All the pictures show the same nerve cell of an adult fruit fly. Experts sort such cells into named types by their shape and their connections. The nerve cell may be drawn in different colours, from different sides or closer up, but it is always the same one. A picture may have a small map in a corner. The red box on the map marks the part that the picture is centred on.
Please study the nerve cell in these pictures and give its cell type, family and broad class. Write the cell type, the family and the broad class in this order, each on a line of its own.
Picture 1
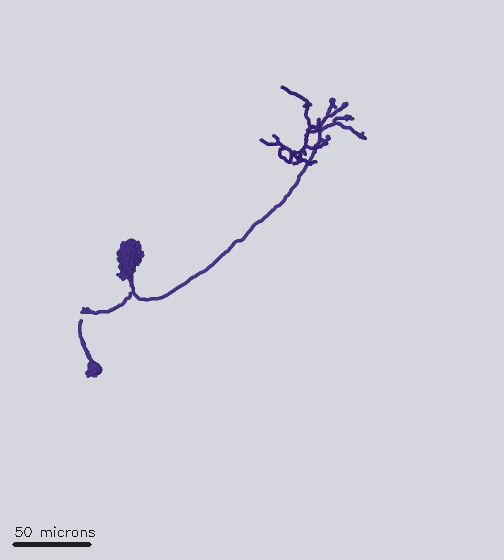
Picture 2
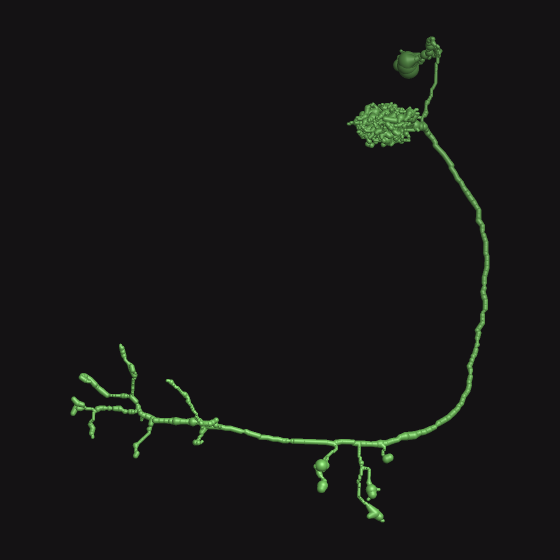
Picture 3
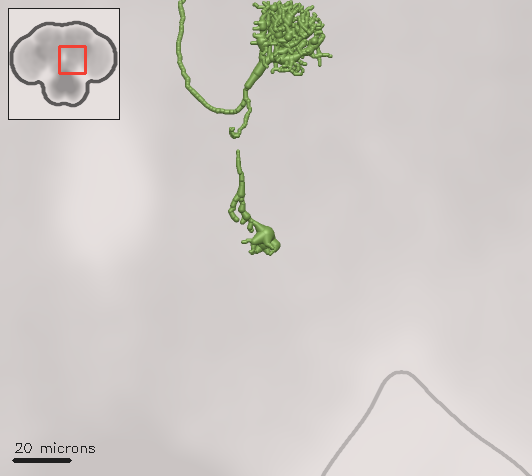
DL1_adPN
class ALPN
central-brain intrinsic neuron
